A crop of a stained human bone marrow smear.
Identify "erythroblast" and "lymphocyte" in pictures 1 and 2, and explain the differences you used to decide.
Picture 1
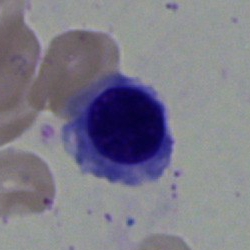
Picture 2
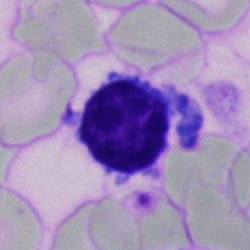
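Quick orientation: the erythroblast is in picture 1, the lymphocyte in picture 2. The erythroblast's nucleus sits off-centre toward the upper right, its chromatin deep dark purple throughout, and the cytoplasm is widest on the lower left side. That cytoplasm is blue, with no granules in it.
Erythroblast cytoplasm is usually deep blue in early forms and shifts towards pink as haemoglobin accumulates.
Over in the lymphocyte, the cytoplasm is very scant, showing only as a narrow rim at the edge of the nucleus.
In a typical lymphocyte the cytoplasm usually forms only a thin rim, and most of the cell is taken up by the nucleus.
Its chromatin is very dark purple and densely condensed, and no nucleoli can be seen.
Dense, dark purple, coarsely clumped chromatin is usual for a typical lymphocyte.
The outlines differ as well: the erythroblast's edge is uneven, with small bumps along its lower and right border, while the lymphocyte is roughly round, with irregular blue-purple fragments projecting from its margin, the largest cluster on the right side.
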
